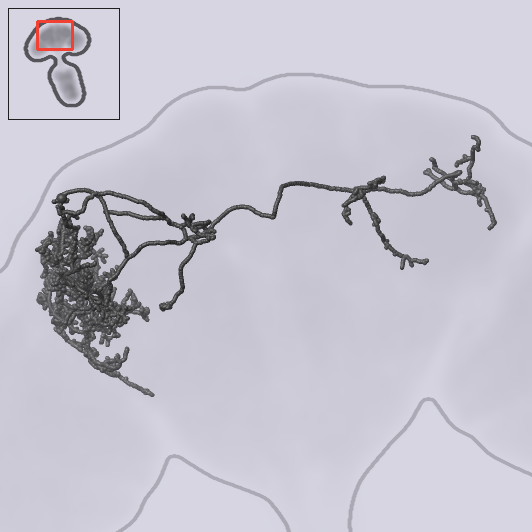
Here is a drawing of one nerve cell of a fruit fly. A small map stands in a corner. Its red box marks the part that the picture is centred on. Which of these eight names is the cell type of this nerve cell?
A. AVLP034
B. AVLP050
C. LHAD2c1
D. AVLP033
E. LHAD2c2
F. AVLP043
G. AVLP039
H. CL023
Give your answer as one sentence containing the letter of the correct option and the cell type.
The nerve cell is identified as AVLP033, the cell type in option D.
